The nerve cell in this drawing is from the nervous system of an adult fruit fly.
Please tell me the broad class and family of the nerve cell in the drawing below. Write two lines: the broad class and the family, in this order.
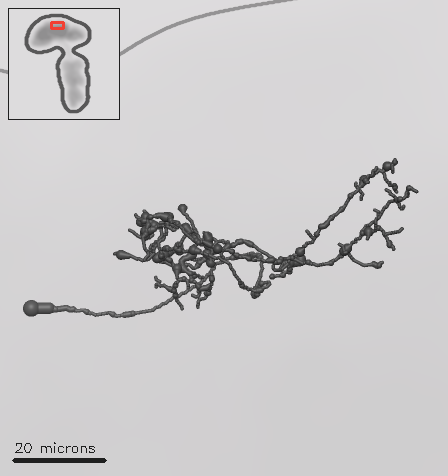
central-brain intrinsic neuron
hemilineage TRdm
